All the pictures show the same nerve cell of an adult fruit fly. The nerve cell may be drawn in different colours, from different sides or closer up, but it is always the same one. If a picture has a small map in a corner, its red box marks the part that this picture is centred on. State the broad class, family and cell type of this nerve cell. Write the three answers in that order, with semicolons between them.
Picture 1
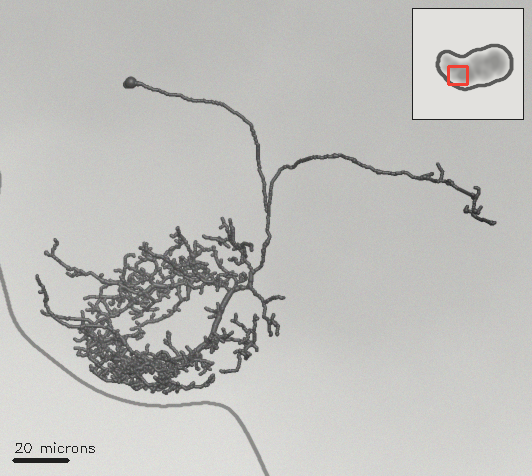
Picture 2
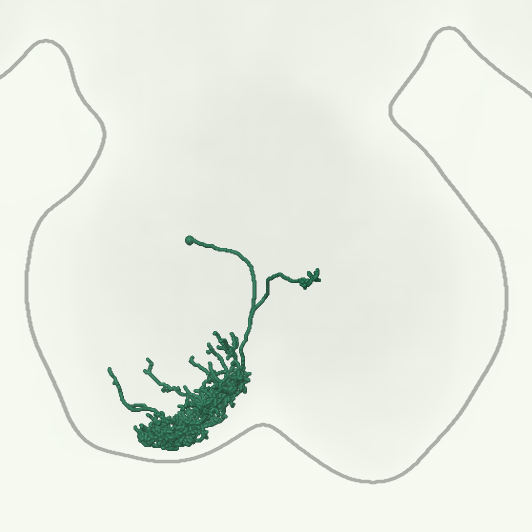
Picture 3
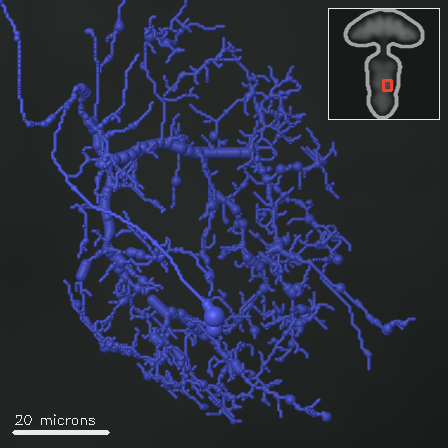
nerve-cord intrinsic neuron; hemilineage 23B; IN23B023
